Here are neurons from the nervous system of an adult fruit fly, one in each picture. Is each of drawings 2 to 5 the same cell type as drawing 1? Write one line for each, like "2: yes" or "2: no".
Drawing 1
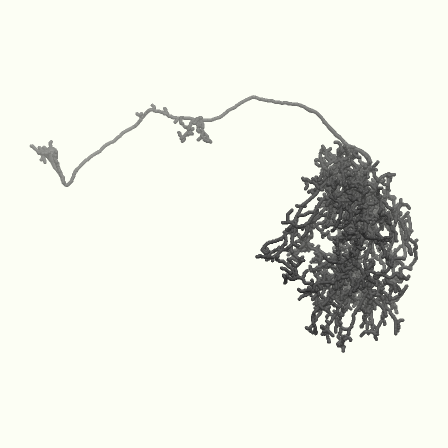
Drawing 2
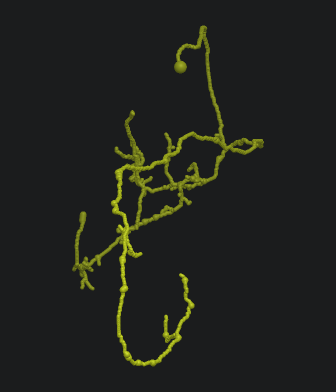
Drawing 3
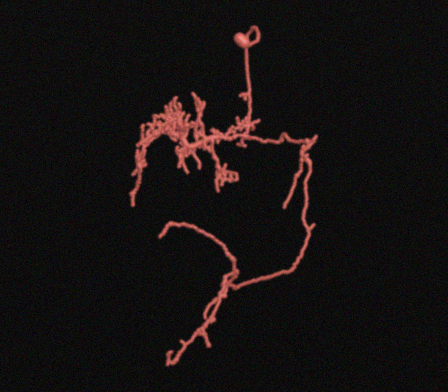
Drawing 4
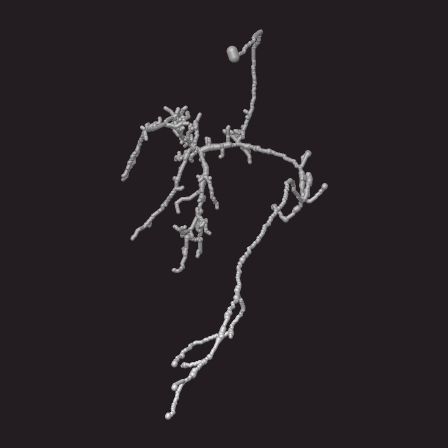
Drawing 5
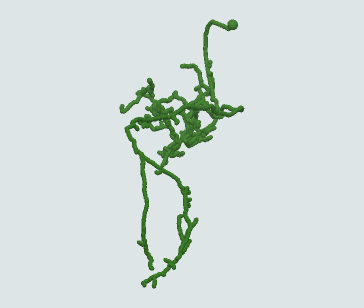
2: no
3: no
4: no
5: no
